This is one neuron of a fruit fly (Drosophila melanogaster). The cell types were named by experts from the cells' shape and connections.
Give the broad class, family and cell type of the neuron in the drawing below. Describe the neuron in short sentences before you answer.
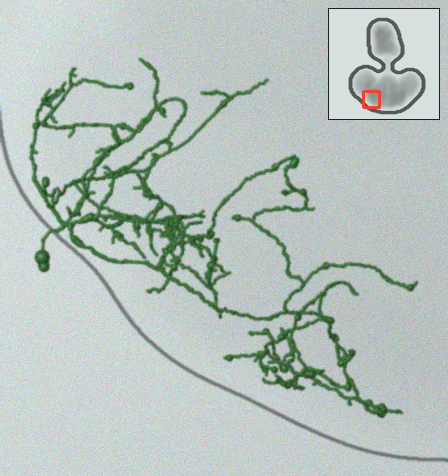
The cell body can be seen on the left of the picture. The picture shows dozens of branch ends. This is a central-brain intrinsic neuron. Its family is hemilineage VPNl&d1_dorsal. The cell type is LHAV5a8.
